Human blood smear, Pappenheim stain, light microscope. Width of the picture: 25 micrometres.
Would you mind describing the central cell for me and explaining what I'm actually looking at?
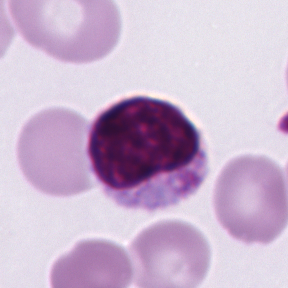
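First, the outline of the cell is round and smooth. Second, the nucleus forms one rounded mass with no lobes. Third, its chromatin is dark and coarsely clumped. Fourth, fine reddish-purple granules lie in the cytoplasm. The cell is a large granular lymphocyte.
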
